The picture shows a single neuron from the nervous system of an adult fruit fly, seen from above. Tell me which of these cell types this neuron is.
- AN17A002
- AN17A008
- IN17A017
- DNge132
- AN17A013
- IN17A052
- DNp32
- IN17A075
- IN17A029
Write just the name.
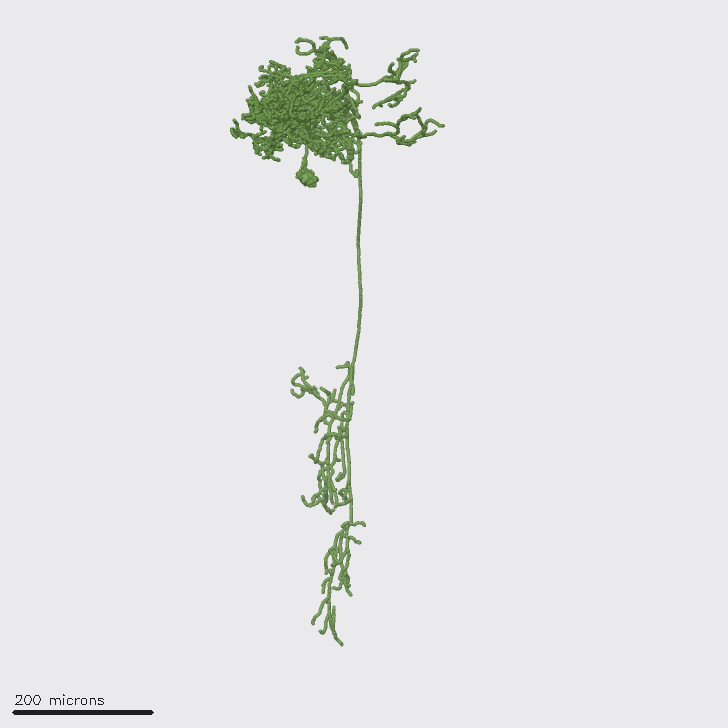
DNp32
